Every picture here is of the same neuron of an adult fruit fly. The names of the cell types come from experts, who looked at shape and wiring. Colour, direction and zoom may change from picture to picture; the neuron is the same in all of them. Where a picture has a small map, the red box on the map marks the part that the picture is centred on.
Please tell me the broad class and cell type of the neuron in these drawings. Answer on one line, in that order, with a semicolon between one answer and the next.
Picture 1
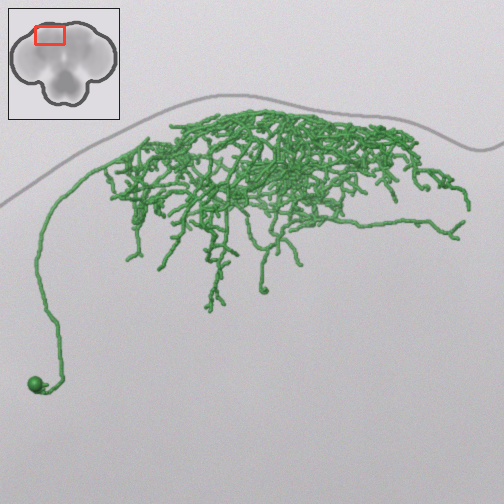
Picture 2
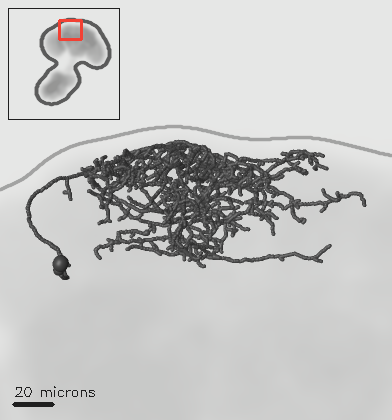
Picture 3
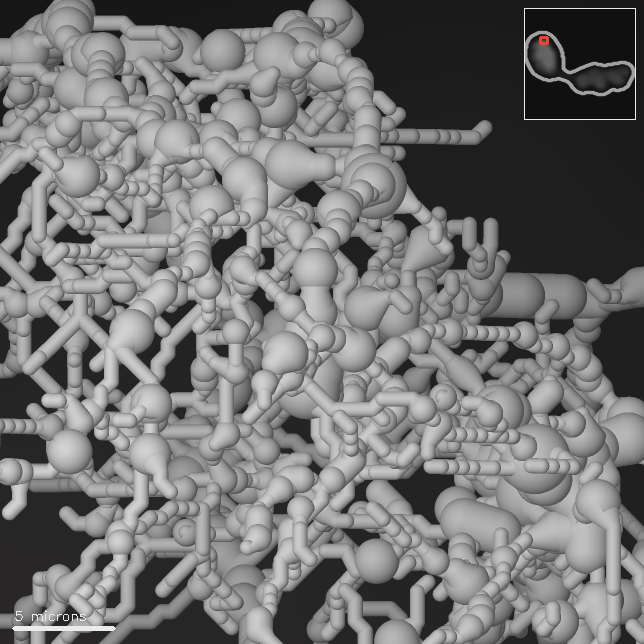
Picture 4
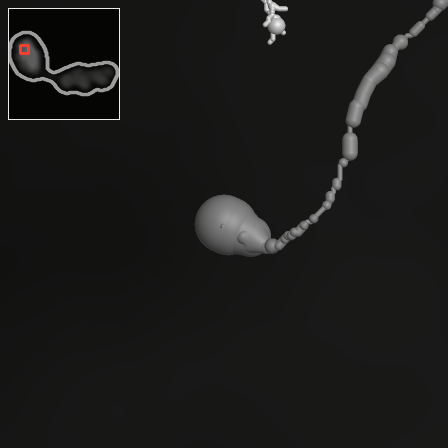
central-brain intrinsic neuron; SLP068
